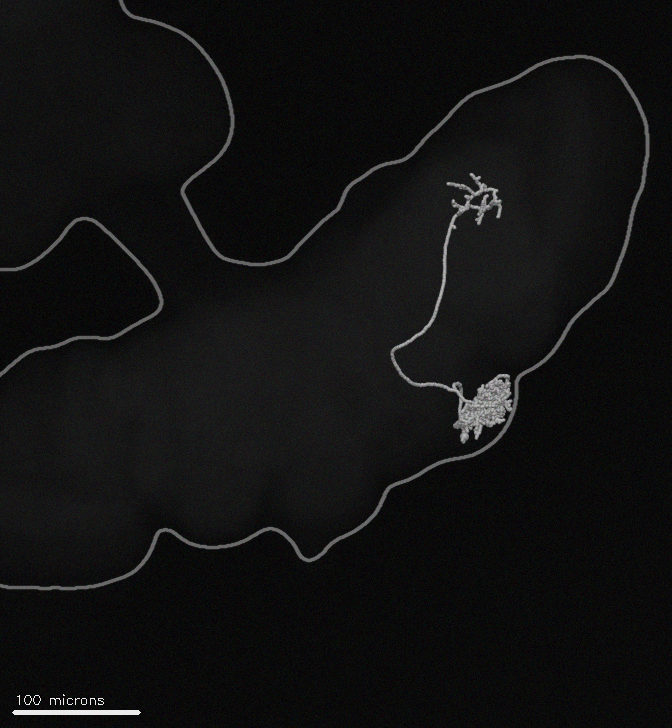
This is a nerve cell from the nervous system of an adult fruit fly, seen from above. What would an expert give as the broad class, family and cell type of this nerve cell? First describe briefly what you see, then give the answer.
By the scale bar it is about 200 microns tall in this view. As drawn here it is taller than it is wide. This is a central-brain intrinsic neuron. The family is hemilineage ALv1. The cell type is M_vPNml63.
